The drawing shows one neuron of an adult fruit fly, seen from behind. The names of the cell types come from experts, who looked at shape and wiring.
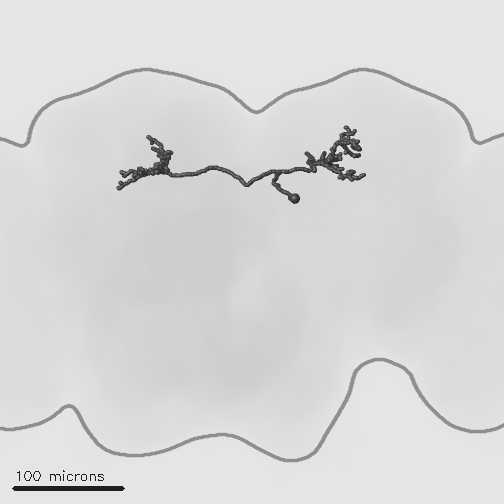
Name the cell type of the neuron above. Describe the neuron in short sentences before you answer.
Its cell body lies in the middle of the picture. From left to right in the picture it spans about 250 microns. This is a central-brain intrinsic neuron. The cell type is CL353.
